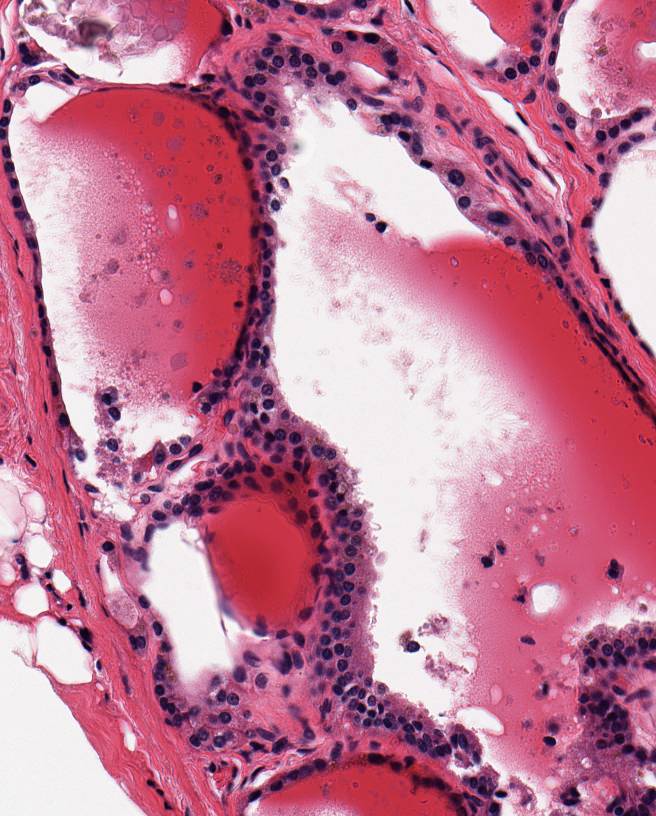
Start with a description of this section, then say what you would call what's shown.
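Look first at the follicles: closed, rounded to irregular, and of widely differing size, each filled with pink material. In the large follicle at upper left, notice how the colloid turns paler and bubbly toward its left side. Between follicles run thin bands of pink fibrous stroma with elongated, spindle-shaped nuclei, clearest along the left edge. This section is thyroid.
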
